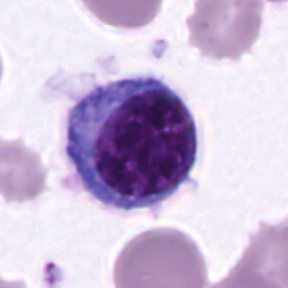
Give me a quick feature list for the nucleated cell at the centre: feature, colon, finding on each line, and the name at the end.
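Outline: roughly round
Cytoplasm shape: crescent, widest on the left
Cytoplasm colour: blue
Granules: none visible
Name: plasma cell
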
